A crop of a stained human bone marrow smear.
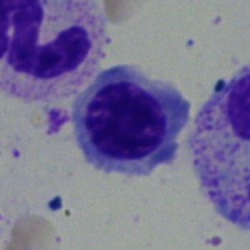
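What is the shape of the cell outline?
Irregular, with small bumps and notches rather than a smooth curve.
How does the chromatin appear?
Dark purple and coarsely clumped.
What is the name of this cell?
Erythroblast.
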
